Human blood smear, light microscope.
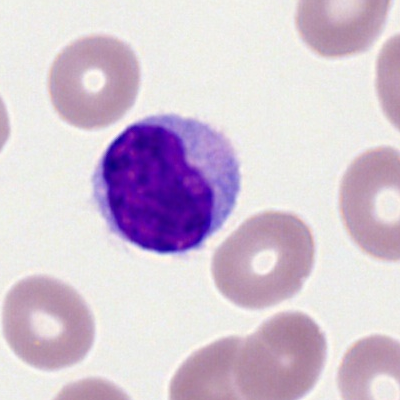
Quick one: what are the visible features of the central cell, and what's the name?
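First, the nucleus sits off-centre toward the left and has a shallow notch on its right side. Next, the rim of cytoplasm is widest on the right. Last, the cell margin is slightly ragged rather than sharply smooth. The name to record is lymphocyte.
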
